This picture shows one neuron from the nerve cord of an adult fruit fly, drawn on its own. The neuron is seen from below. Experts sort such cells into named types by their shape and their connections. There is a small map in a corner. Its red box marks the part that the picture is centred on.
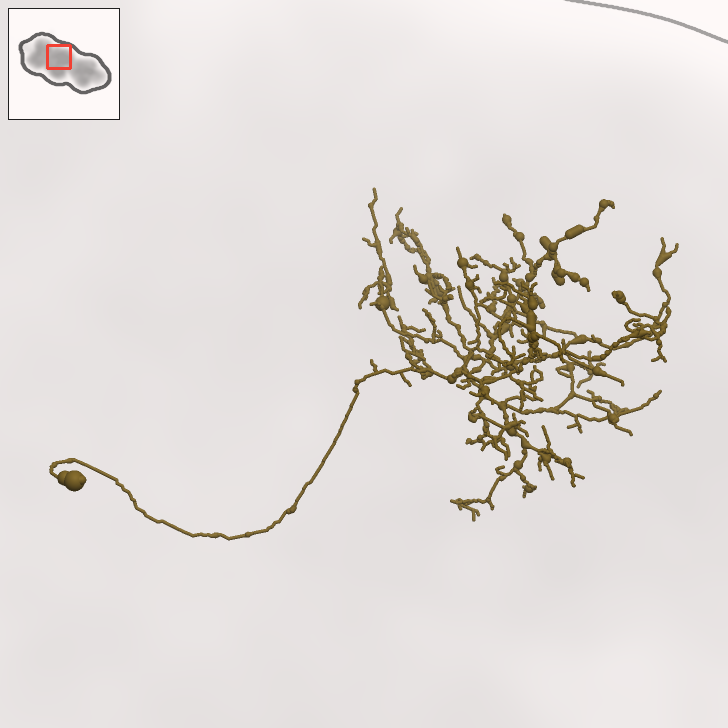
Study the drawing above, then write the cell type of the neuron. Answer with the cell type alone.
IN14A050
